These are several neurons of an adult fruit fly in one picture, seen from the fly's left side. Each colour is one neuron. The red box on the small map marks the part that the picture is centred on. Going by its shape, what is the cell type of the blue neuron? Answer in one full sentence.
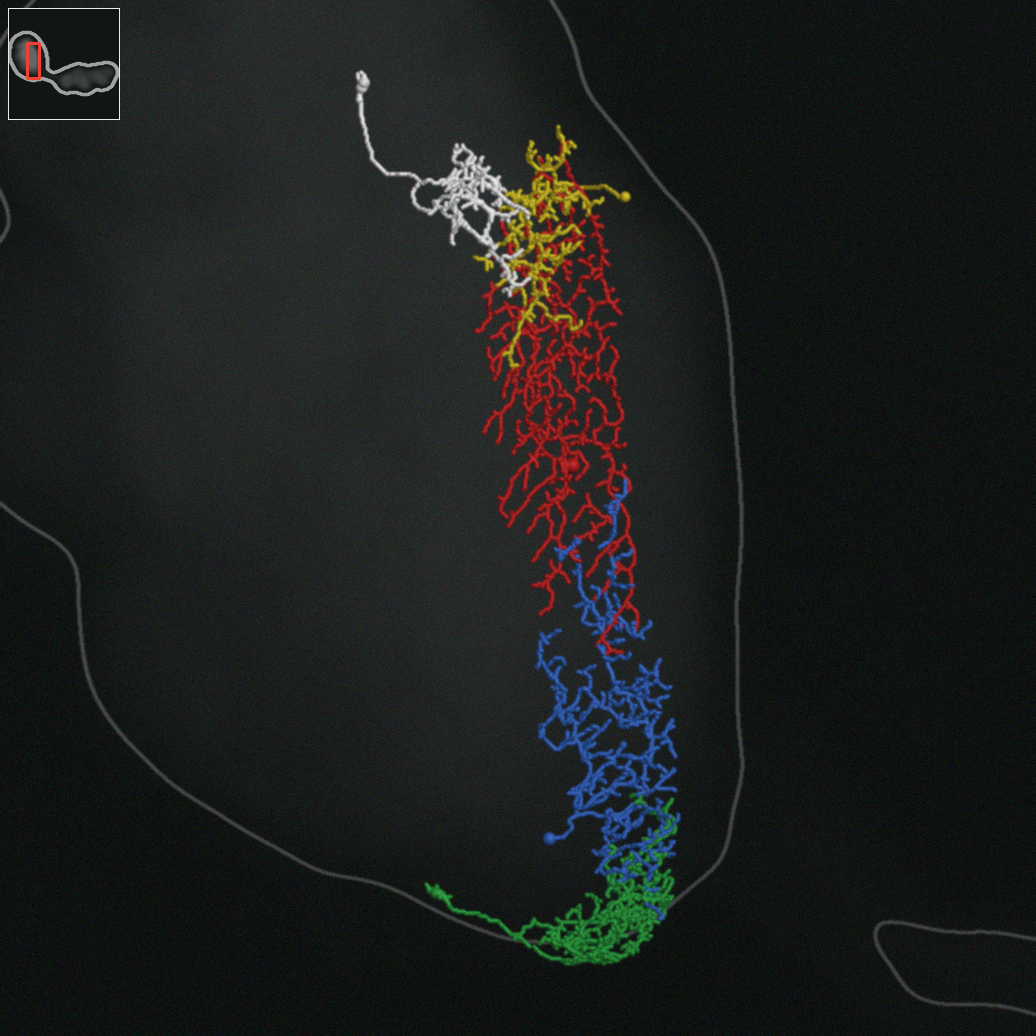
The type assigned to this neuron is Dm6.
